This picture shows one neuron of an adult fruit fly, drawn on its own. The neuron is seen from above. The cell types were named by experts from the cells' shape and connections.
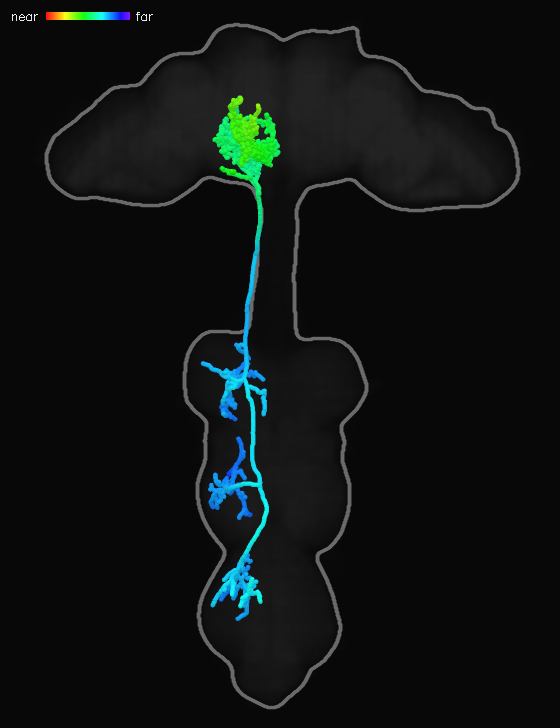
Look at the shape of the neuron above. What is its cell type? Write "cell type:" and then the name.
cell type: DNg88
